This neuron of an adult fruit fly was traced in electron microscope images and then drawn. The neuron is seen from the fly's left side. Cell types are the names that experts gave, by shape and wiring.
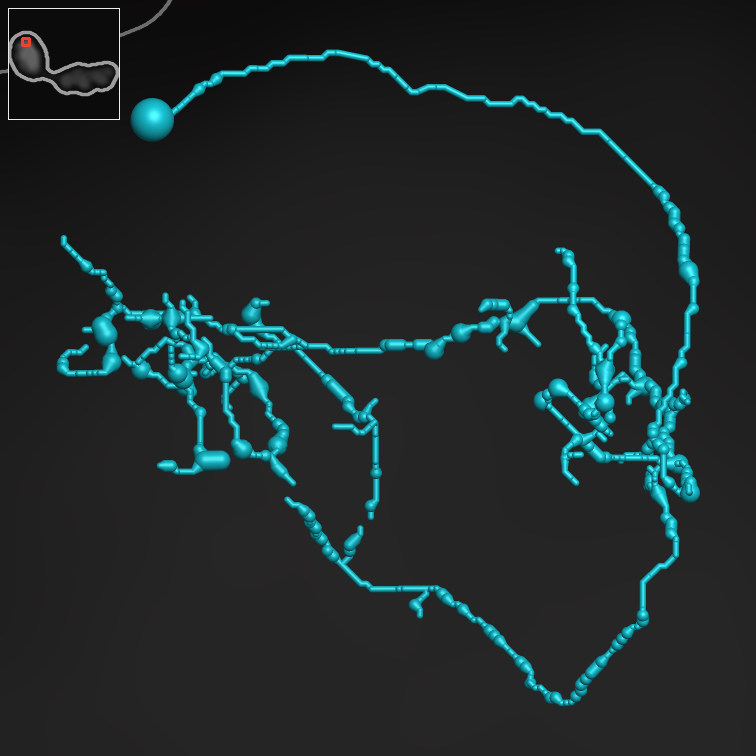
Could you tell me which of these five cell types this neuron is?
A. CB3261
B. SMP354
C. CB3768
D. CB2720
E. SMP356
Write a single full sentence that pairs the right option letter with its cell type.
The cell type to which the neuron belongs is option B, SMP354.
